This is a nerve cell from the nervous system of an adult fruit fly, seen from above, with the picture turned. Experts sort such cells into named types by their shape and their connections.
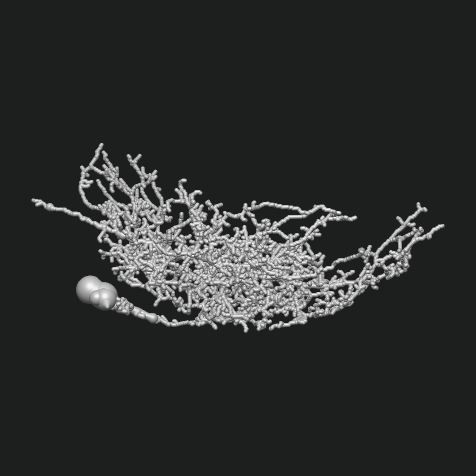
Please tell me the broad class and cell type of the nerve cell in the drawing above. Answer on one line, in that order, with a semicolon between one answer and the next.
motor neuron of the nerve cord; Ti extensor MN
